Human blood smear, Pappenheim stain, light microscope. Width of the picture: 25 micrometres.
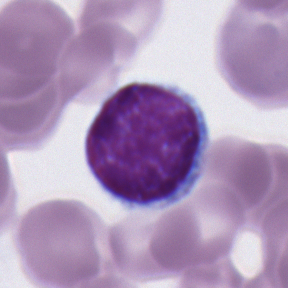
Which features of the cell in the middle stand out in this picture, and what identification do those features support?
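Point one: the outline of the whole cell is round. Point two: no nucleolus can be seen in the nucleus. Point three: the cytoplasm is pale blue and forms only a thin rim around the nucleus. Conclusion: a typical lymphocyte.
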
